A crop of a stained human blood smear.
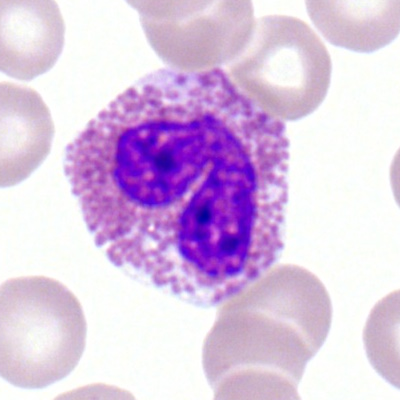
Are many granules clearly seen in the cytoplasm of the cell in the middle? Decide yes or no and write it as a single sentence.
Yes, the cell's cytoplasm contains many granules that can be seen.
